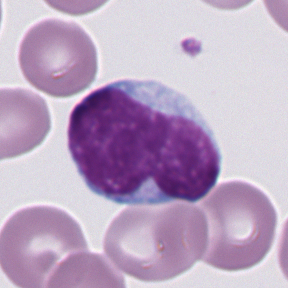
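Typical lymphocyte, stained peripheral blood smear. The left lobe of the nucleus is larger than the right lobe, and no nucleoli are visible. The cytoplasm is pale blue and contains no distinct granules.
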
